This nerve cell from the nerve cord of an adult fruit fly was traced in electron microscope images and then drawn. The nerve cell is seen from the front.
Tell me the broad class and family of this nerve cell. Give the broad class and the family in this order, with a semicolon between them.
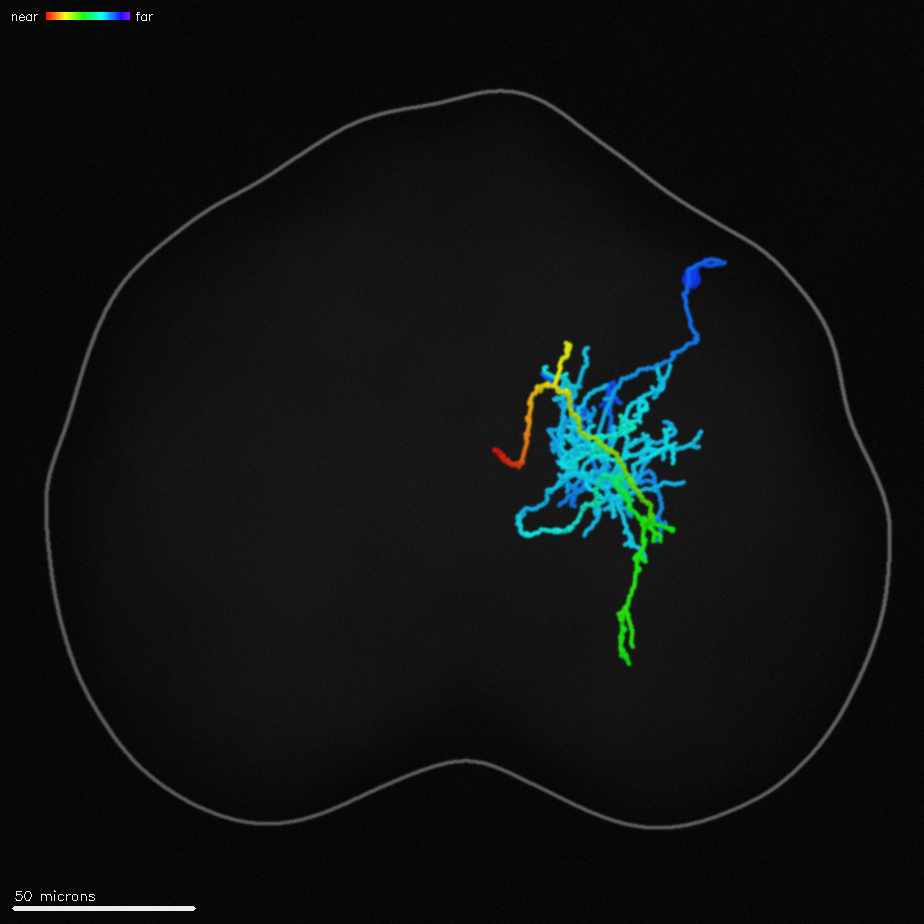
ascending neuron; hemilineage 04B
